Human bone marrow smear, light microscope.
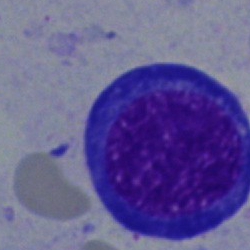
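Proerythroblast, central cell, stained human bone marrow smear. Round, smooth border, no surface projections or blebs. Deep blue cytoplasm rims the nucleus all round; no vacuoles.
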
